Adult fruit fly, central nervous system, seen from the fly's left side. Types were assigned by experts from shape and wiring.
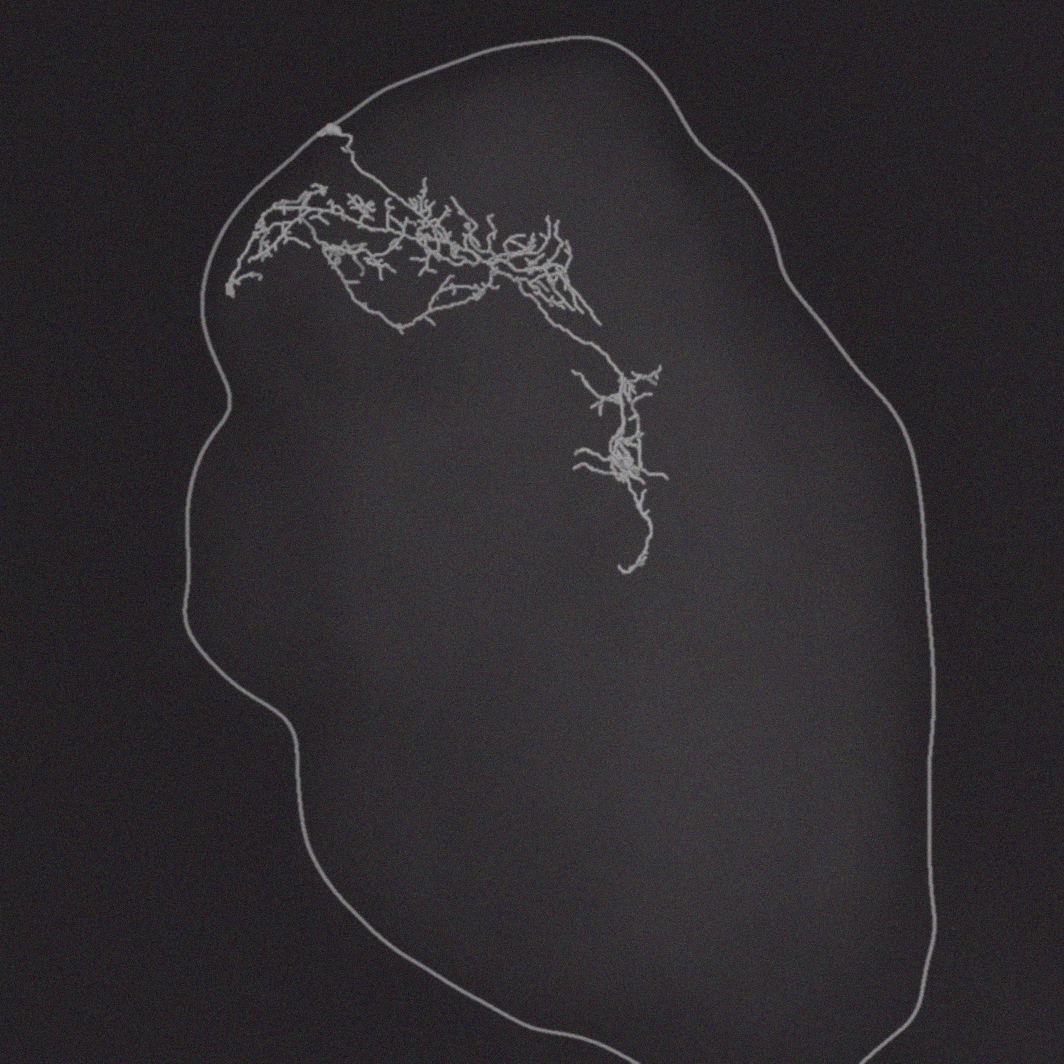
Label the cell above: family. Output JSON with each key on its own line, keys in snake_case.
{
 "family": "hemilineage SMPad2"
}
